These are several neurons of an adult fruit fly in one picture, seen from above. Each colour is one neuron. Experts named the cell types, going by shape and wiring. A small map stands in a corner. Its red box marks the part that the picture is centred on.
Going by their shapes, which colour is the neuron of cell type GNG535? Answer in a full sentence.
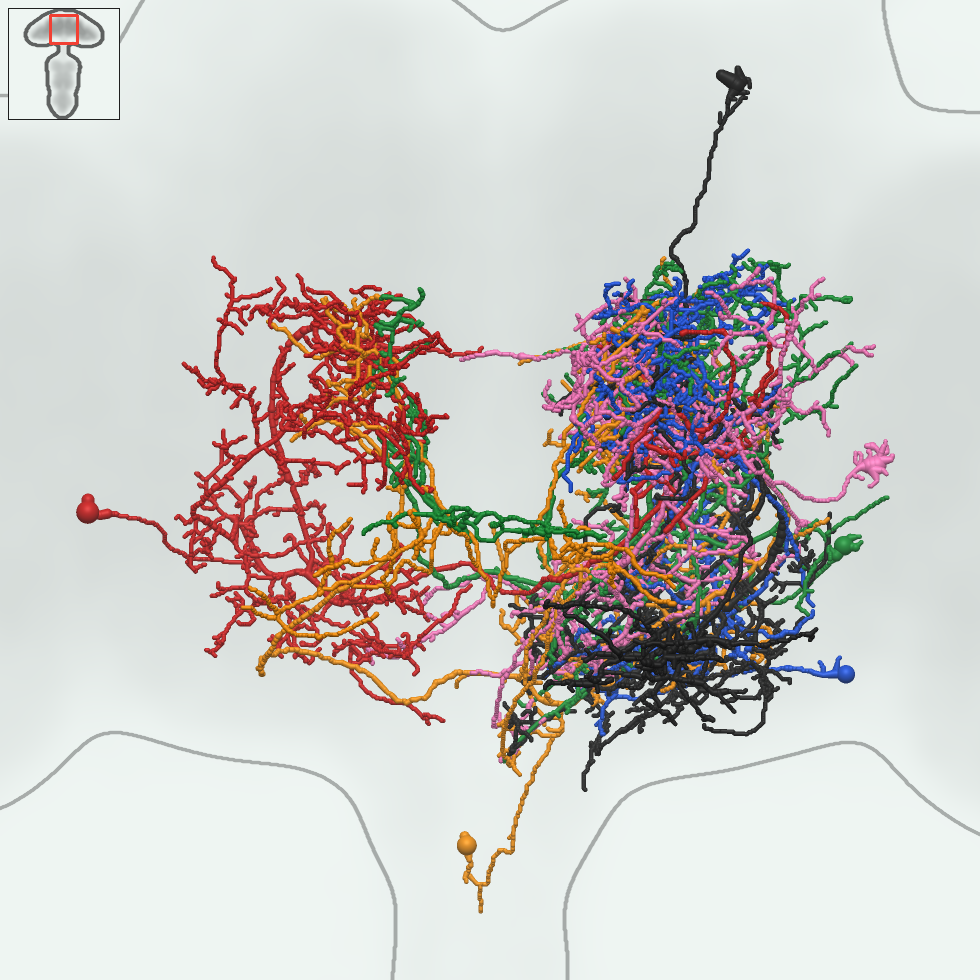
The colour is orange.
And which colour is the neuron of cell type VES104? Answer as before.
The colour is pink.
